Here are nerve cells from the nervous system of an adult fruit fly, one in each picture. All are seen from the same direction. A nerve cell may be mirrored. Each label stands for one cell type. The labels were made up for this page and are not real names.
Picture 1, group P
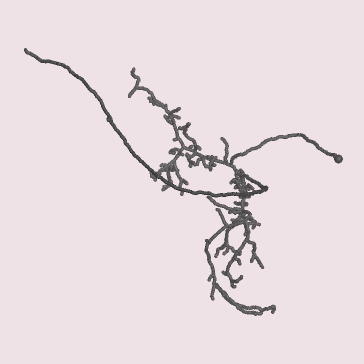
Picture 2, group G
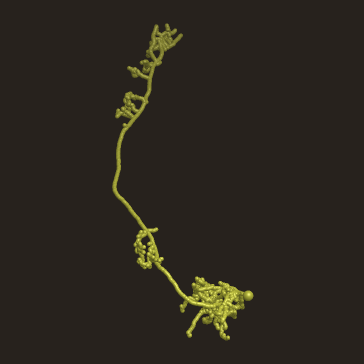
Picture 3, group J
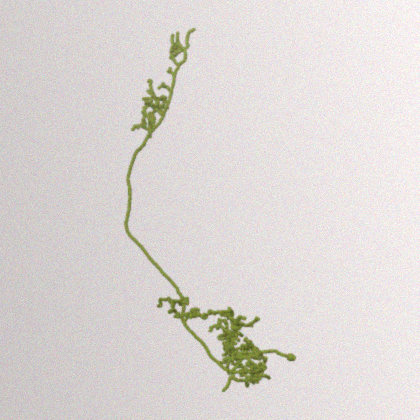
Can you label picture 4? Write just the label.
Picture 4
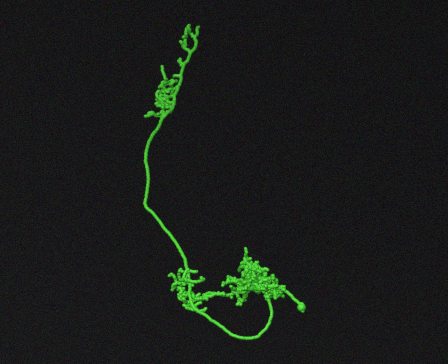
group J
